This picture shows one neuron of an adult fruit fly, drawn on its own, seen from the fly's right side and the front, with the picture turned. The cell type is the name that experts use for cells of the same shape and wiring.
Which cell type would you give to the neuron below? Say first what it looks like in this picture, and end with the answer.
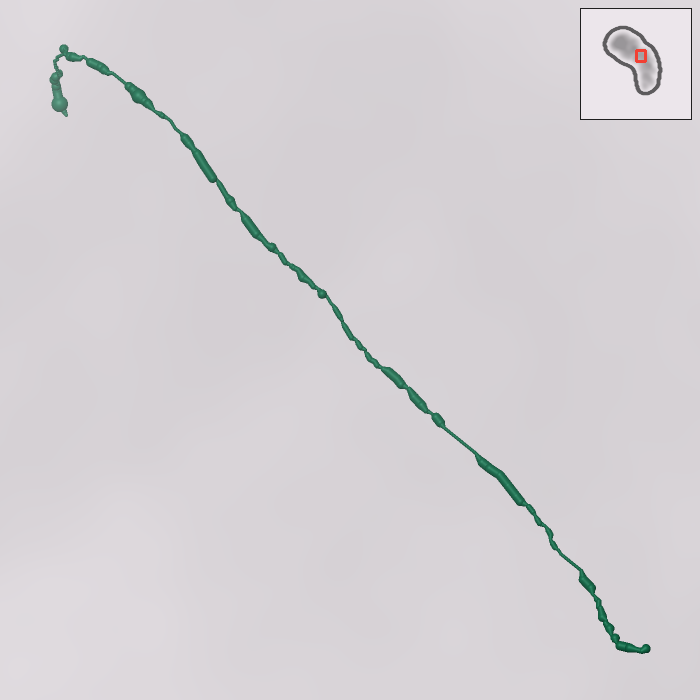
There are a dozen or fewer branch ends. In this view it is about as wide as it is tall. This is a photoreceptor or other optic-lobe sensory neuron. Its cell type is R7y.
